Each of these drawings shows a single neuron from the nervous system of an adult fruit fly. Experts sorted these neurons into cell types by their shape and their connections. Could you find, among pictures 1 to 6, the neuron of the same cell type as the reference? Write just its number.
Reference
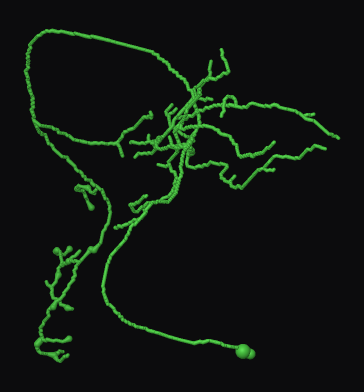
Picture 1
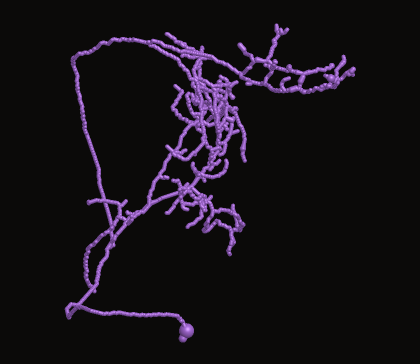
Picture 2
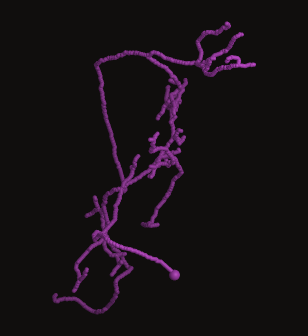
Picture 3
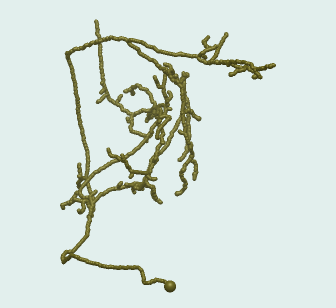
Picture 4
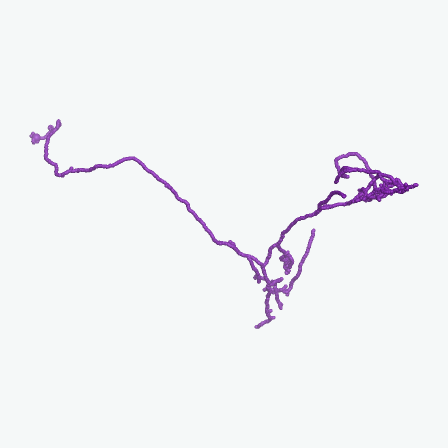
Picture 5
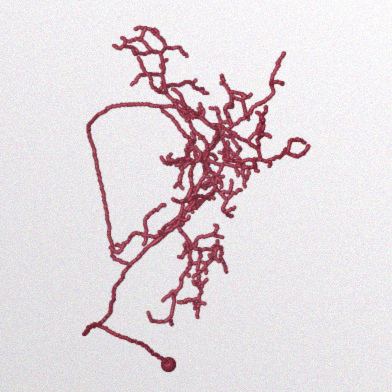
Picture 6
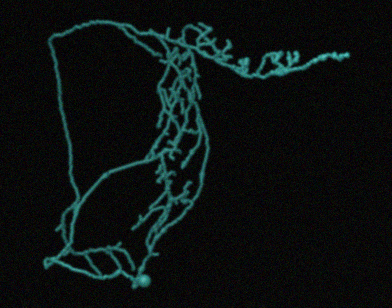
2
